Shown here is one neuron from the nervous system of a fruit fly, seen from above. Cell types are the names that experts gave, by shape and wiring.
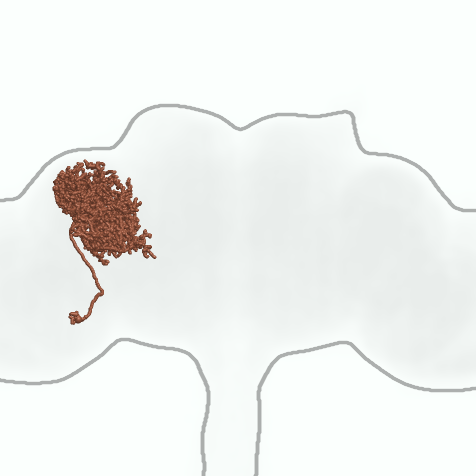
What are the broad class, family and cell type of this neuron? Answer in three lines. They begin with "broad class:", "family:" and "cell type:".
broad class: central-brain intrinsic neuron
family: hemilineage VLPp1
cell type: AVLP542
